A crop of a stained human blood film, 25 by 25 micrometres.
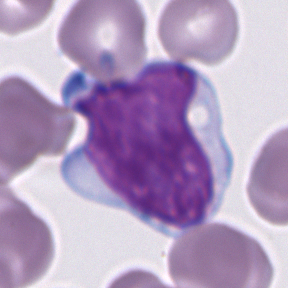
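Myeloblast, central cell: the nucleus fills most of the cell, its chromatin streaky and strand-like rather than in dense dark clumps. Pale blue cytoplasm, holding one small round clear vacuole on the right side.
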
